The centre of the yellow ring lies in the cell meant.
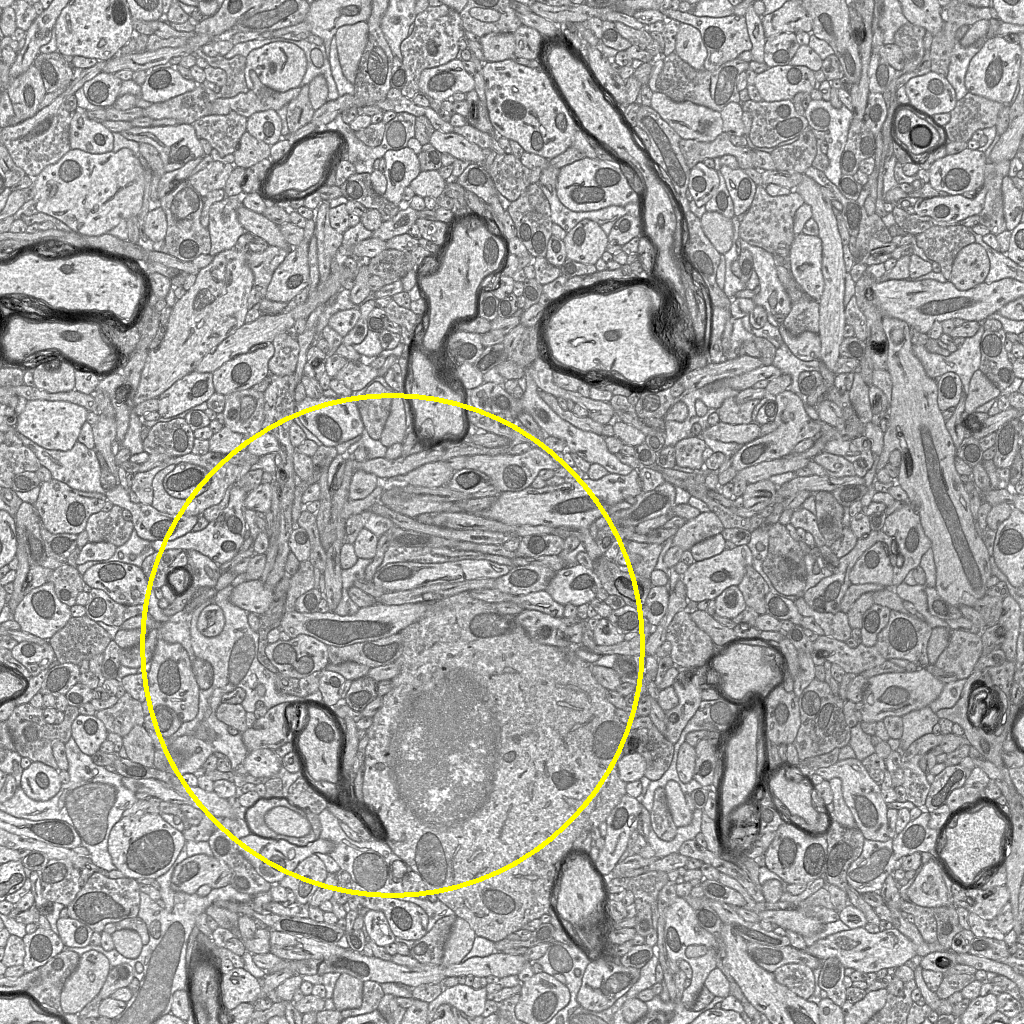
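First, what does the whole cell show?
An oval nucleus, longer top to bottom than side to side, its outline smooth with no deep folds.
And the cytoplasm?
It reaches much further right of the nucleus than left, and I find only a few scattered small mitochondria in it.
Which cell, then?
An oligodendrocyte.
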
